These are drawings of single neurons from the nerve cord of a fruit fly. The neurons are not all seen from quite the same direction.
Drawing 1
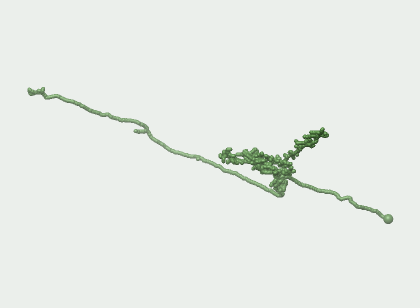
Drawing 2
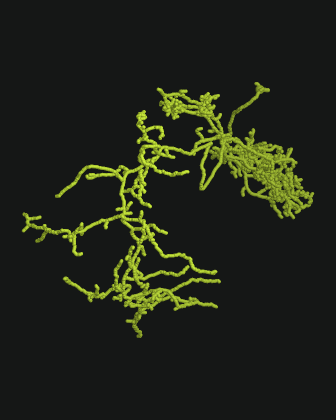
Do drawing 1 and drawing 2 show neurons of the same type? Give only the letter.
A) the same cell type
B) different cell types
B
